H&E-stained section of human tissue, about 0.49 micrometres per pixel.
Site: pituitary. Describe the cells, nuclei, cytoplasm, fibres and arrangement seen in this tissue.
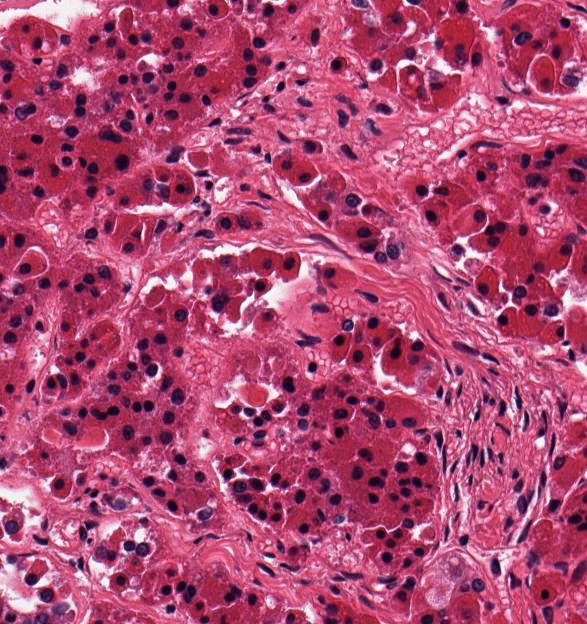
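Arrangement: large polygonal cells in nests and cords, separated by bands of fibrous stroma across the whole field. Cytoplasm: abundant, deeply eosinophilic and granular. Other cells: small groups with pale, finely vacuolated, foamy cytoplasm, upper right and centre. Lumens: none formed.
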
